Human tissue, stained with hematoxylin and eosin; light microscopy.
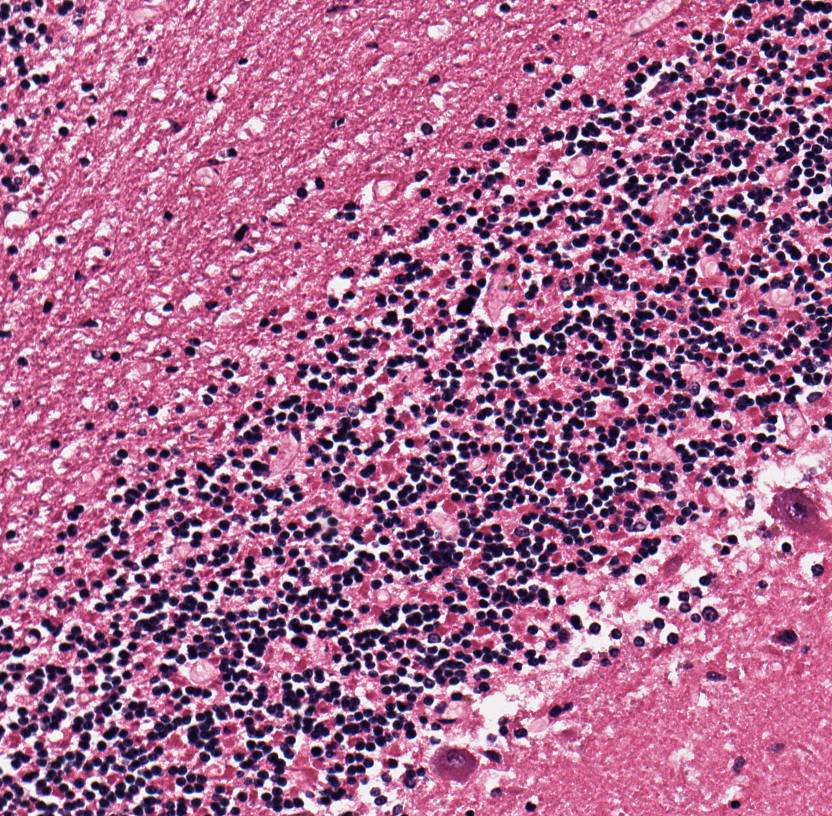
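Cerebellum, haematoxylin and eosin stained section. A broad band of densely packed nuclei crosses the middle of the field diagonally, from lower left to upper right; these nuclei are small, round and darkly stained, with scarcely any visible cytoplasm. The upper left is pink fibrillary tissue with only scattered nuclei and many small clear vacuoles. Irregular clear cracks lie along the lower right edge of the band.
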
